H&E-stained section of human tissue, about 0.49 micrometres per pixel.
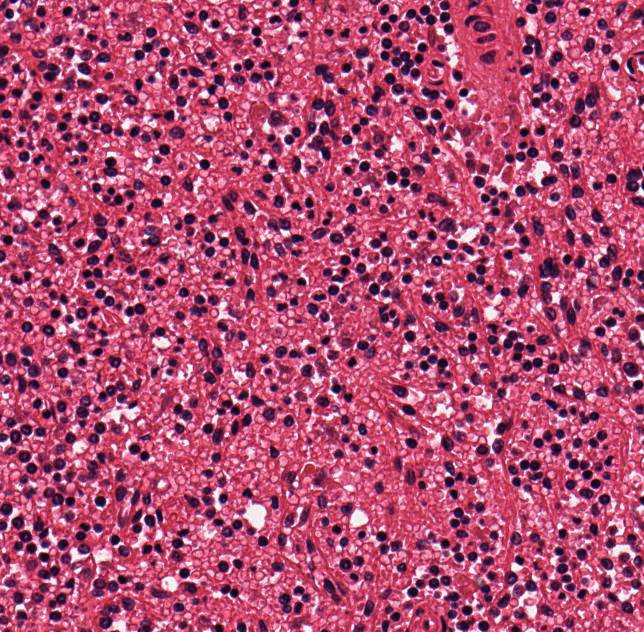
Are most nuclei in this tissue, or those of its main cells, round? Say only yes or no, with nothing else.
Yes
